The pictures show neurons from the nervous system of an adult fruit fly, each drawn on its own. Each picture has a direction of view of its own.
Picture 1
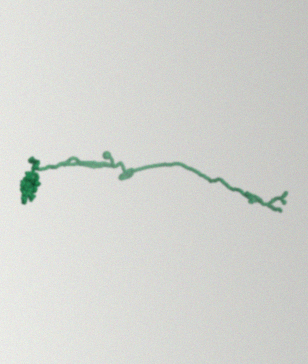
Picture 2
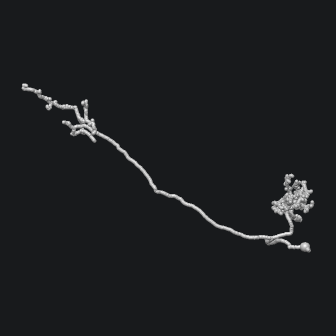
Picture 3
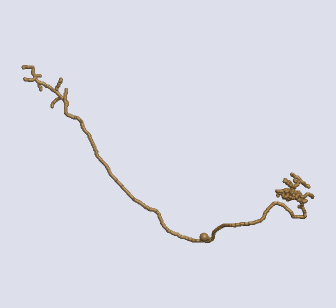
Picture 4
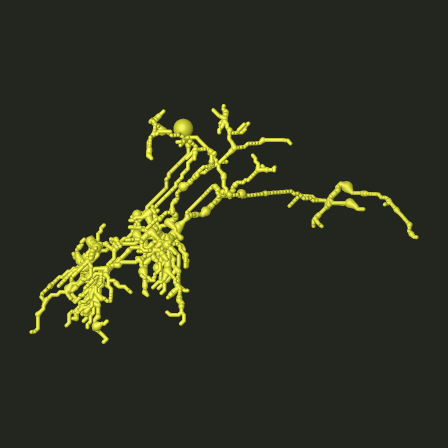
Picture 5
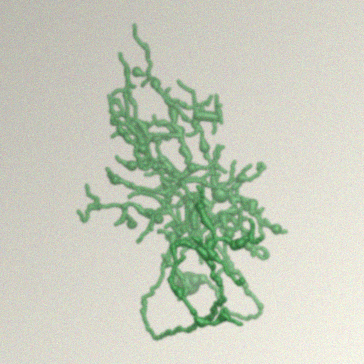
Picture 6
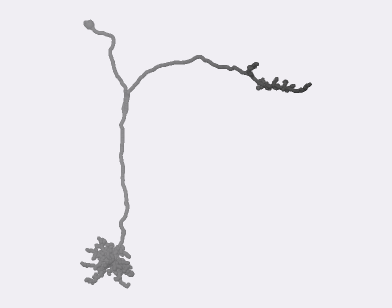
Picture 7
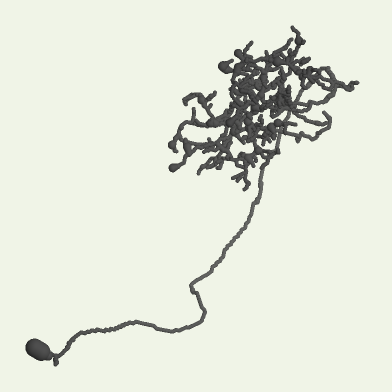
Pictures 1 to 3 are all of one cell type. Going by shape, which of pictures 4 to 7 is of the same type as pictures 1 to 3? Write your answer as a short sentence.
Picture 6 is of the same cell type.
